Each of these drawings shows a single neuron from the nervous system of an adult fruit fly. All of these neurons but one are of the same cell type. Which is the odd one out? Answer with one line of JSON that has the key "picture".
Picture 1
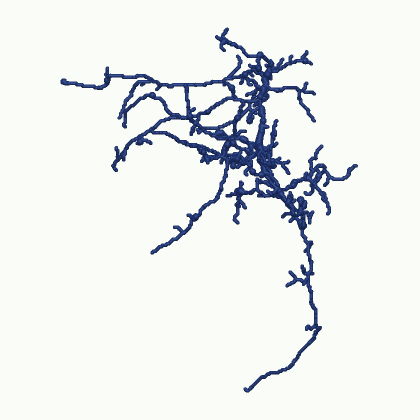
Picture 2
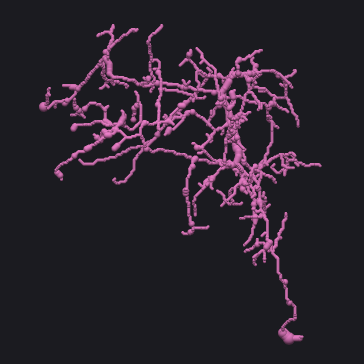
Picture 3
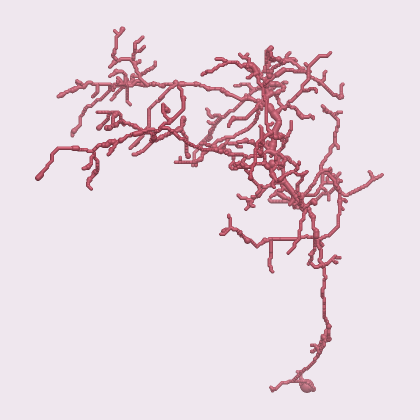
{"picture": 1}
